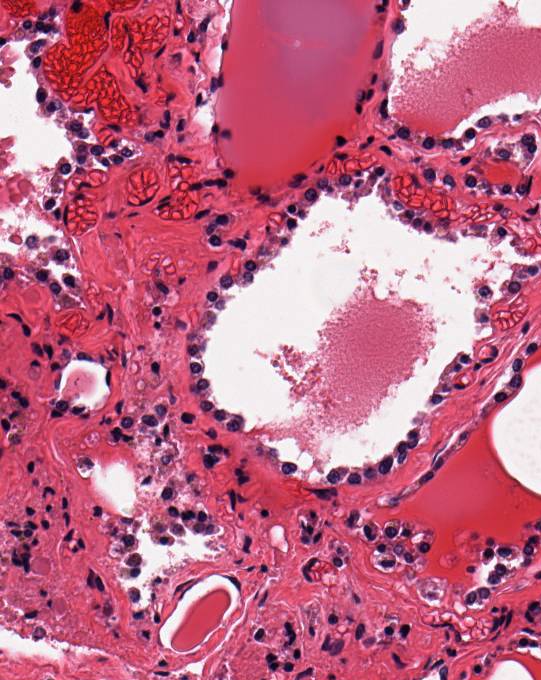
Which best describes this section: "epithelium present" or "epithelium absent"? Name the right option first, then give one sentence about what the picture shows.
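Epithelium present. The large central space is lined by a single layer of cuboidal cells with dark round nuclei.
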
